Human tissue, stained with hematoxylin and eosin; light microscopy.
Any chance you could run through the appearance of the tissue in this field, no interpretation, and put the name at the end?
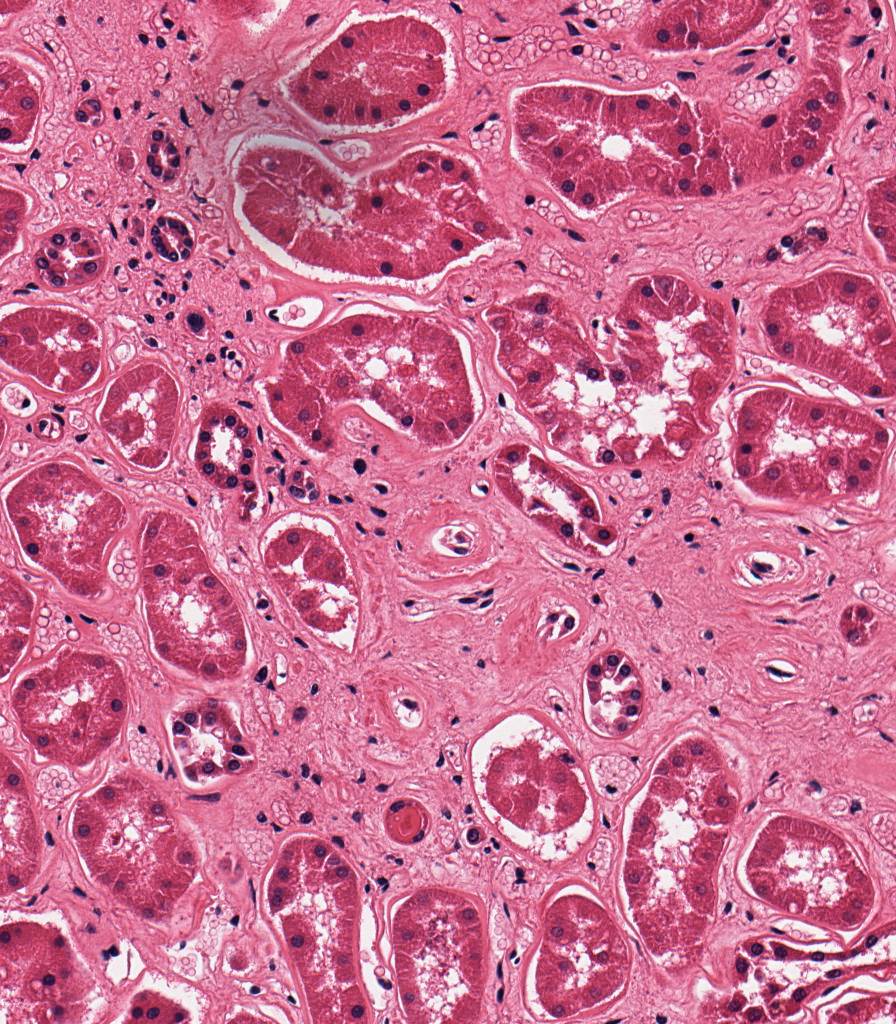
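Closely set tubules, rounded and oval, cut in cross and oblique section, fill the field. Pink stroma separates them, widest across the centre; fibrous, with scattered small dark spindle-shaped nuclei. Lining, most tubules: single layer of tall cuboidal cells, abundant deeply eosinophilic granular cytoplasm. Clusters of small round clear vacuoles in the stroma, pressed against outer sides of many tubules. Tissue: renal cortex.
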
